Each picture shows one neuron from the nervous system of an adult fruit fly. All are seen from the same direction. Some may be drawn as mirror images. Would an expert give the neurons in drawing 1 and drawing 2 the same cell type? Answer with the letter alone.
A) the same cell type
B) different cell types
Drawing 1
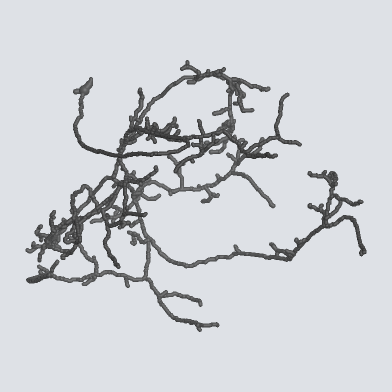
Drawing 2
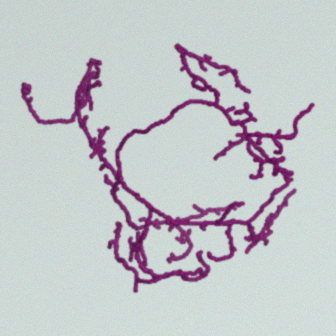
B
